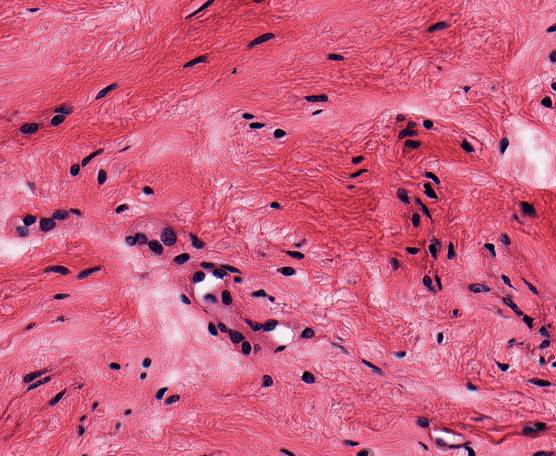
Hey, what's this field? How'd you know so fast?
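It's dense connective tissue, filling the whole field as dense pink fibrillar material. What settles it is how few nuclei there are: sparse and widely spaced across most of the field.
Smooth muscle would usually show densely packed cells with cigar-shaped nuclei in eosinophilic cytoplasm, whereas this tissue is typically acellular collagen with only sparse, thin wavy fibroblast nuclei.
The nuclei are dark, elongated to oval, with little visible cytoplasm. Up top, the fibres run in wavy strands roughly side to side.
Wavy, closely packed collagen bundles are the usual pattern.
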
